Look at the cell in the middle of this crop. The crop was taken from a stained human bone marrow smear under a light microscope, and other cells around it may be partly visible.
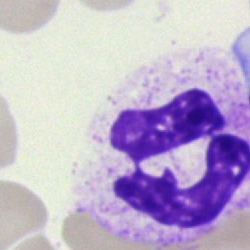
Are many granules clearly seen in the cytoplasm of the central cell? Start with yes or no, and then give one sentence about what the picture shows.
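Yes. Fine purple granules are scattered through the cytoplasm.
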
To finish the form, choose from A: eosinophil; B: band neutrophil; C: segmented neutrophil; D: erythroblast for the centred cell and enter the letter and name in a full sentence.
Option C is the correct selection, for the cell at the centre is a segmented neutrophil.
